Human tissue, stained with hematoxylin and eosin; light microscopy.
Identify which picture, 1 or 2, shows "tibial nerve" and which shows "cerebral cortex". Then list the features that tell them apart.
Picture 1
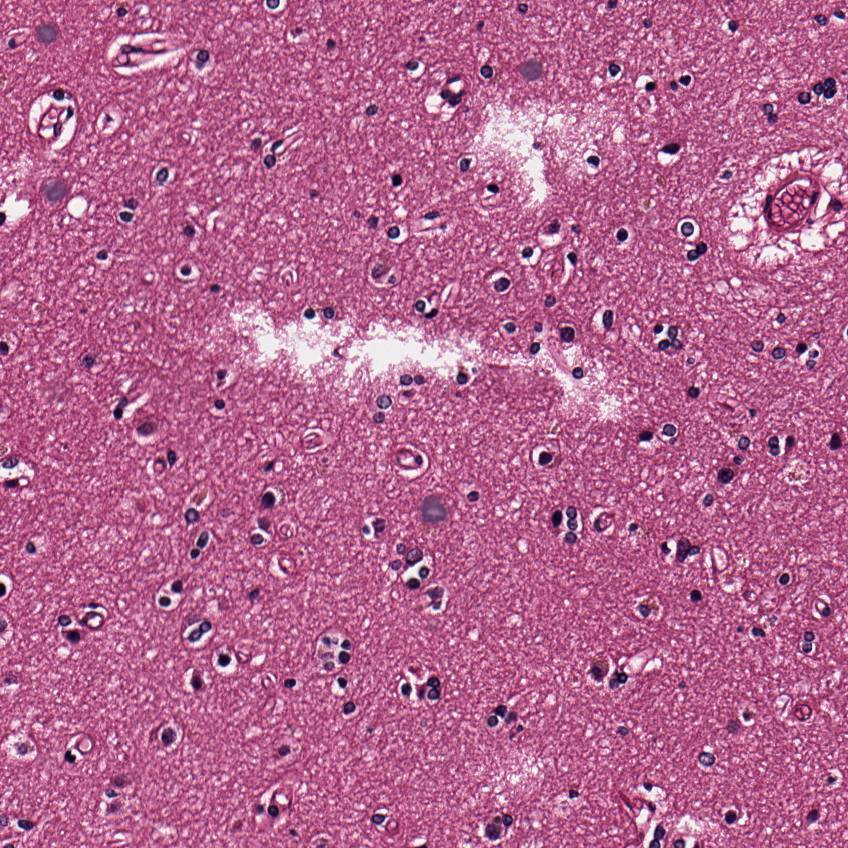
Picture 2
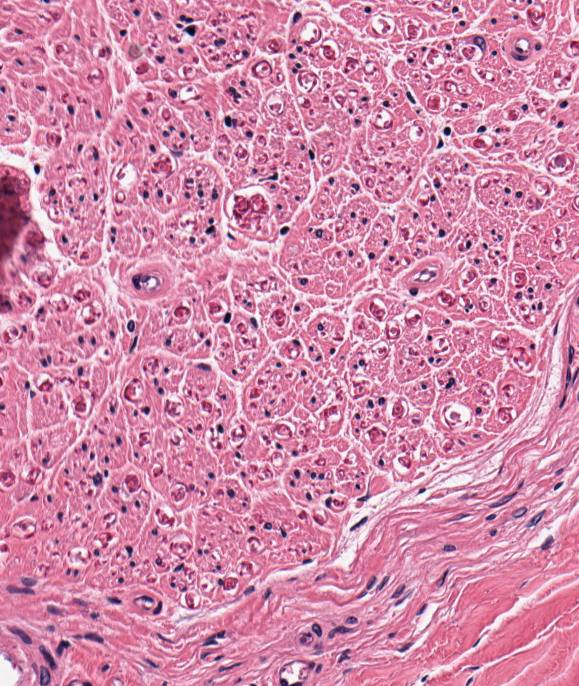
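The cerebral cortex is in picture 1 and the tibial nerve in picture 2. The cortex forms a uniform, finely granular pink feltwork without glands, tubules or epithelium, across which small round dark nuclei are evenly scattered, many within a clear halo. In places two to four dark nuclei share one clear space, as in the lower centre. In the nerve, thin pale strands of connective tissue split the bundle into smaller irregular groups of fibres, with small dark oval nuclei evenly spread between the fibres. Along the lower right edge of the bundle runs dense wavy pink collagen with elongated nuclei.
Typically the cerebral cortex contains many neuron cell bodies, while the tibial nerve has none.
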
